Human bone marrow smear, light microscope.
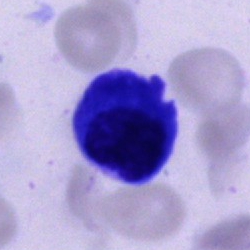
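Plasma cell, the central cell in this stained marrow smear. Take your time with the nucleus: its chromatin stains very dark and dense. Now look at the cytoplasm, a deep, intense blue. You will find no granules in it, and no clear vacuoles either.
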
